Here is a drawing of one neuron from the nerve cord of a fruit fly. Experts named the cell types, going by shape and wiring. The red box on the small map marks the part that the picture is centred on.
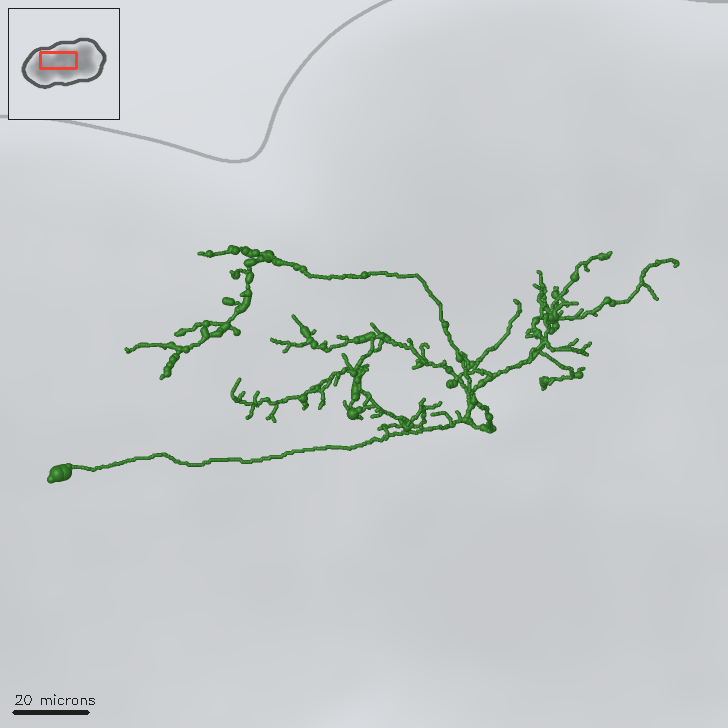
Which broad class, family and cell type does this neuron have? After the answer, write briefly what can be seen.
It is a nerve-cord intrinsic neuron. Its family is hemilineage 02A. Its cell type is IN02A031. By the scale bar it is about 170 microns wide in this view. The picture shows dozens of branch ends.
